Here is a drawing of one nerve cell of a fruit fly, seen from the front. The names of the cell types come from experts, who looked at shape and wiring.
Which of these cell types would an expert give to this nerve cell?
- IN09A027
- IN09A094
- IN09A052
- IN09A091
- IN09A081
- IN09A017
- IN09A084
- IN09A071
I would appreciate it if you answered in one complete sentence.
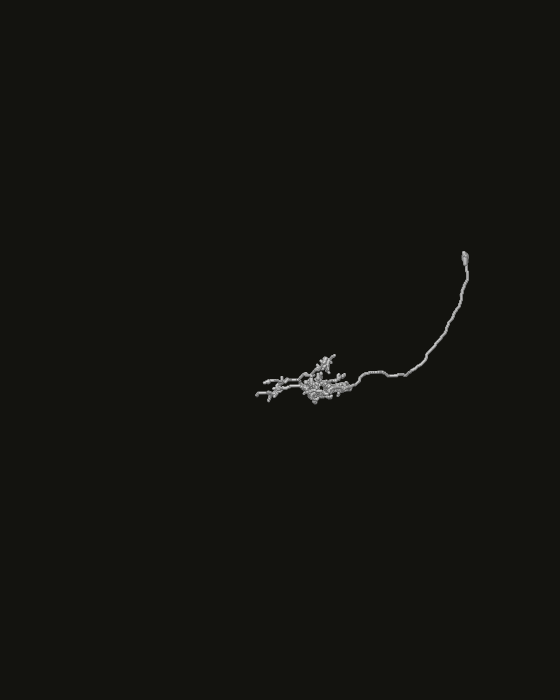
This nerve cell represents the cell type IN09A094.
